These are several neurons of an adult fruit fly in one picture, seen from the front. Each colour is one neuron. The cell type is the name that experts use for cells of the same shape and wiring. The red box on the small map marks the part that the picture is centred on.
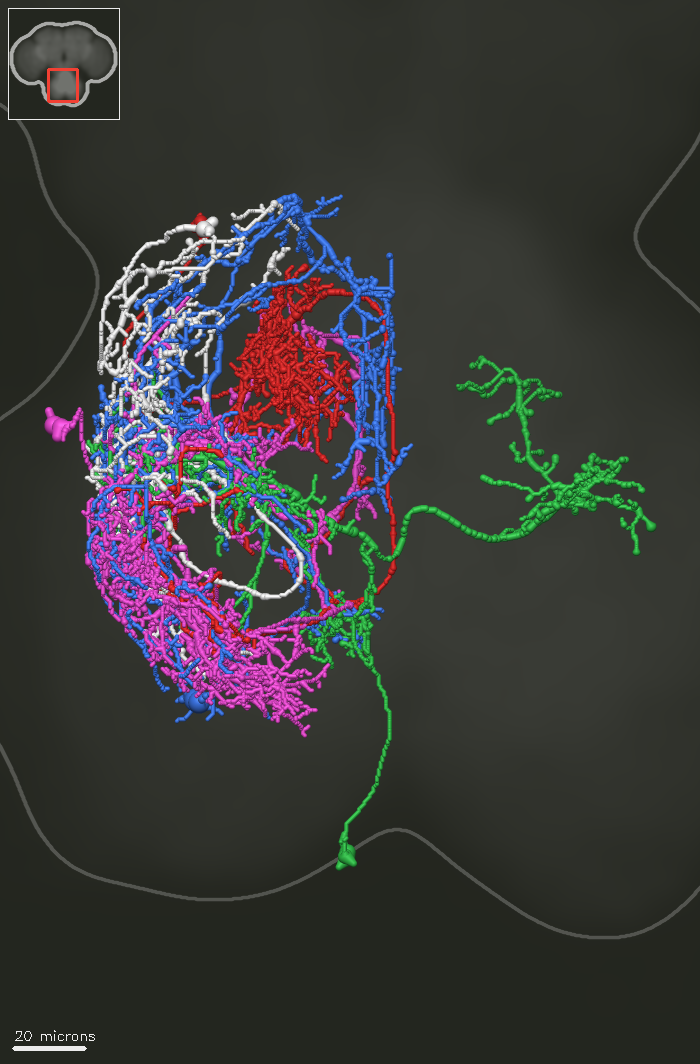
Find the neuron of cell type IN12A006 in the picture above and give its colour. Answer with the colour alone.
blue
